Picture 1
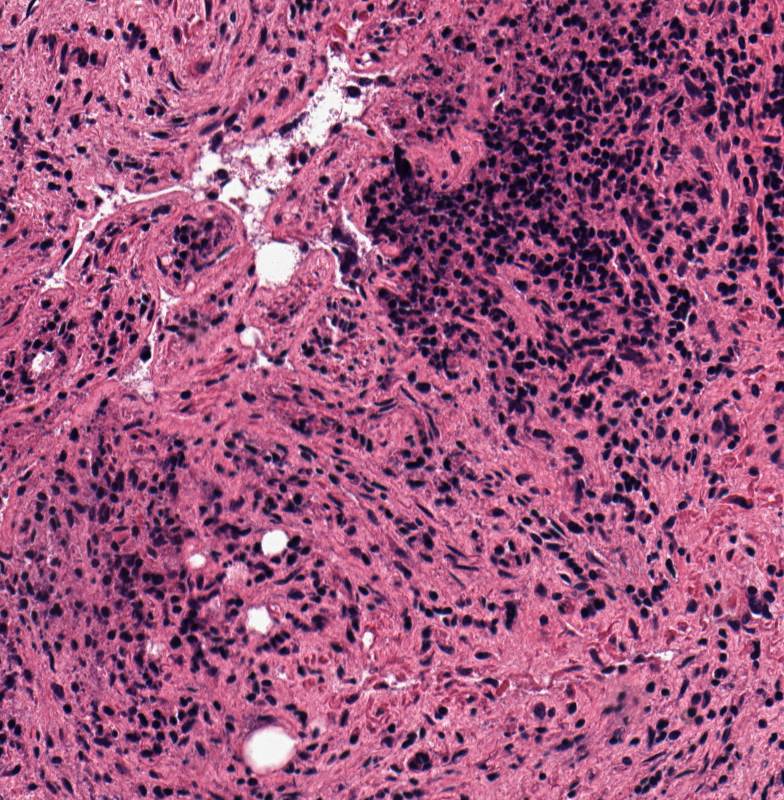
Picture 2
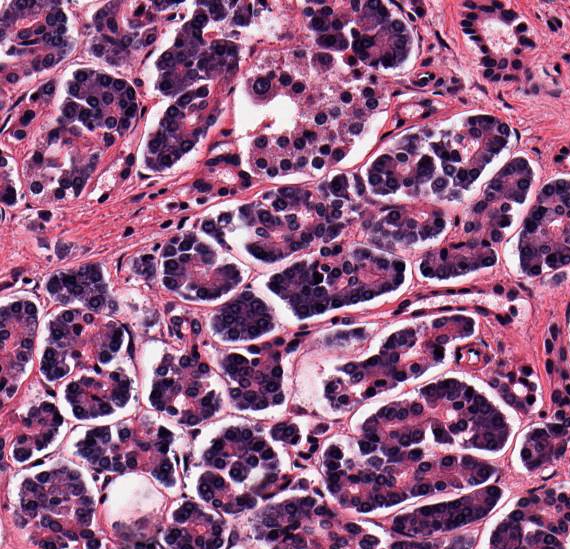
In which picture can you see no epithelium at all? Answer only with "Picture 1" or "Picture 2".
Picture 1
